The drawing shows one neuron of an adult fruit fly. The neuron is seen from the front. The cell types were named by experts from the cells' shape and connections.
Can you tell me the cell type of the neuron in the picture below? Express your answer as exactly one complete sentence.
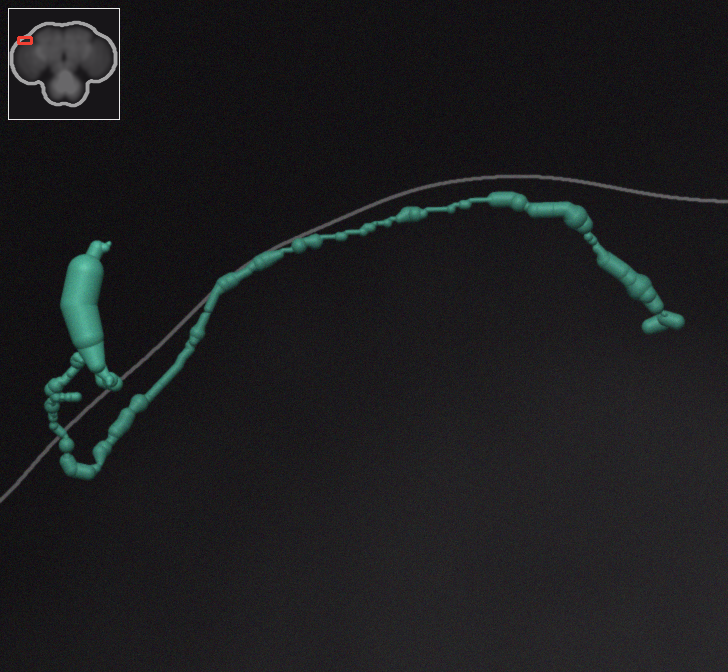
The type assigned to this neuron is R8d.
